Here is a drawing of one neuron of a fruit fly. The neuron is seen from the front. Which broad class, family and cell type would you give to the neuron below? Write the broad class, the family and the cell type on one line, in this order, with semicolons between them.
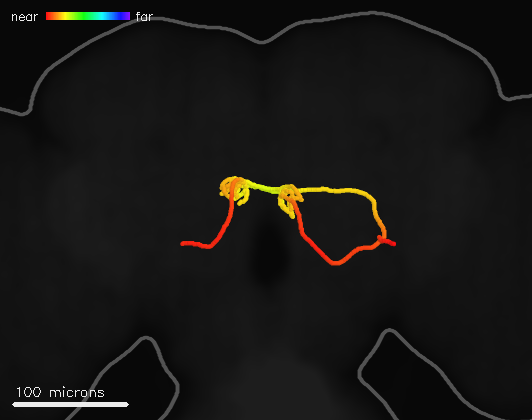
sensory neuron entering the brain; class olfactory; ORN_DM1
